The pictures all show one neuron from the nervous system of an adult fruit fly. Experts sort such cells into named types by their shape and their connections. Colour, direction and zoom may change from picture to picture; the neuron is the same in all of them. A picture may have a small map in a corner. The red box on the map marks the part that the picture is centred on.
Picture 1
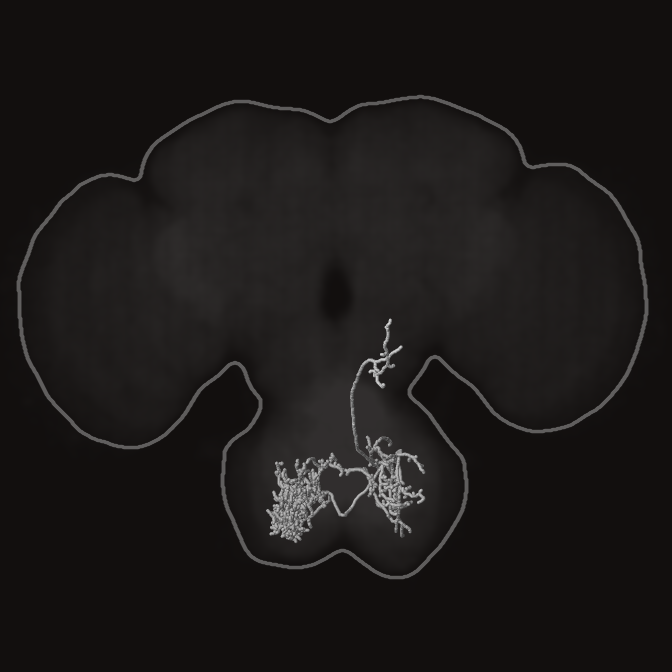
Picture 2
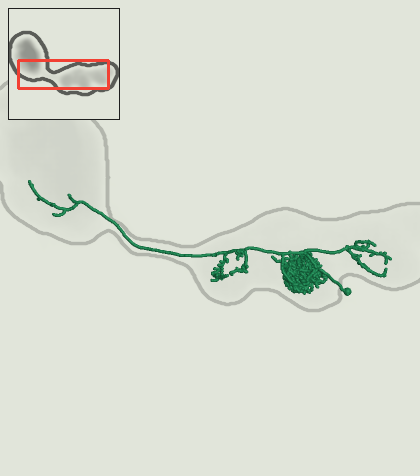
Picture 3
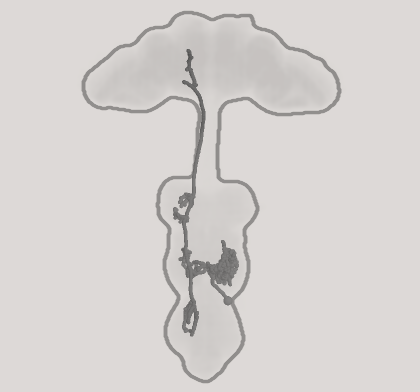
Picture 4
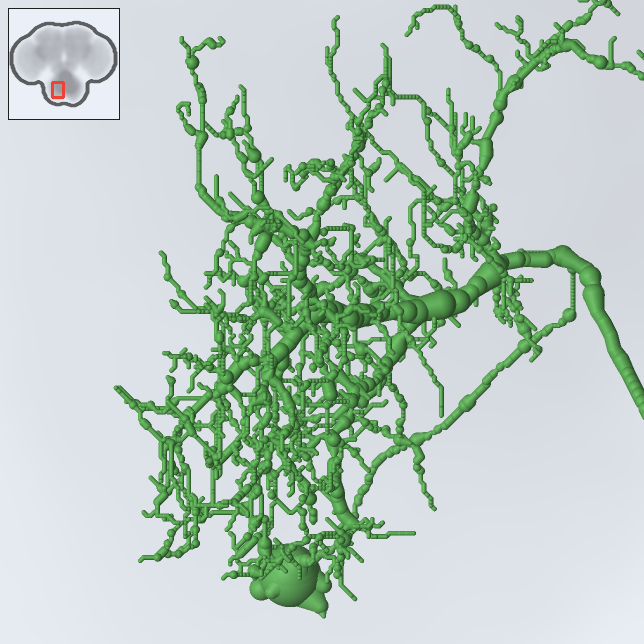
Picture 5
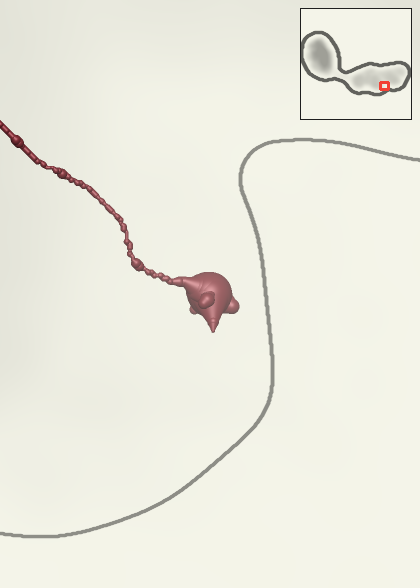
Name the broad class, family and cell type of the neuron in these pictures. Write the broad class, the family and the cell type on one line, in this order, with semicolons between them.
ascending neuron; hemilineage 19B; AN19B010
